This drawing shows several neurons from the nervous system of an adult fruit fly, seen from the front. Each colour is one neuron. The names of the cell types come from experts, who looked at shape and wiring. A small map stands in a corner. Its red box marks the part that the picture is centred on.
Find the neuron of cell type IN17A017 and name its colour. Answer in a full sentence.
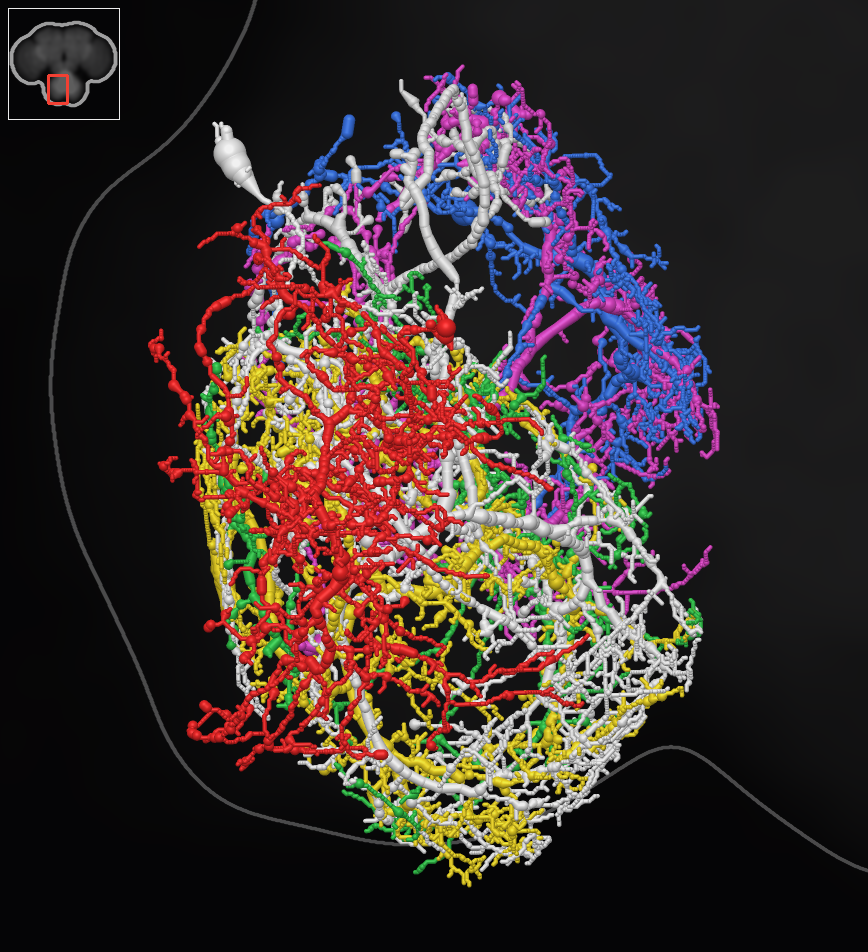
The colour is yellow.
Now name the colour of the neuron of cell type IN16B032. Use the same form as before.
The colour is red.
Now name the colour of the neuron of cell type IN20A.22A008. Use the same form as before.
The colour is green.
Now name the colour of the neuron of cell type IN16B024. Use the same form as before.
The colour is magenta.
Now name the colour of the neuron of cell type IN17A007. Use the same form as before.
The colour is white.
